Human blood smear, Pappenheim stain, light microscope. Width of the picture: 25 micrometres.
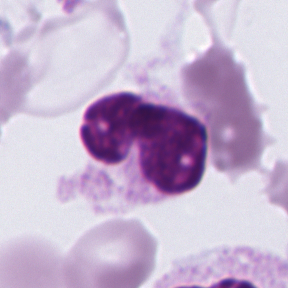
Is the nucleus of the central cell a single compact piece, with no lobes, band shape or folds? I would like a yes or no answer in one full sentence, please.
No, the nucleus is not a single compact piece but two or more distinct lobes.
